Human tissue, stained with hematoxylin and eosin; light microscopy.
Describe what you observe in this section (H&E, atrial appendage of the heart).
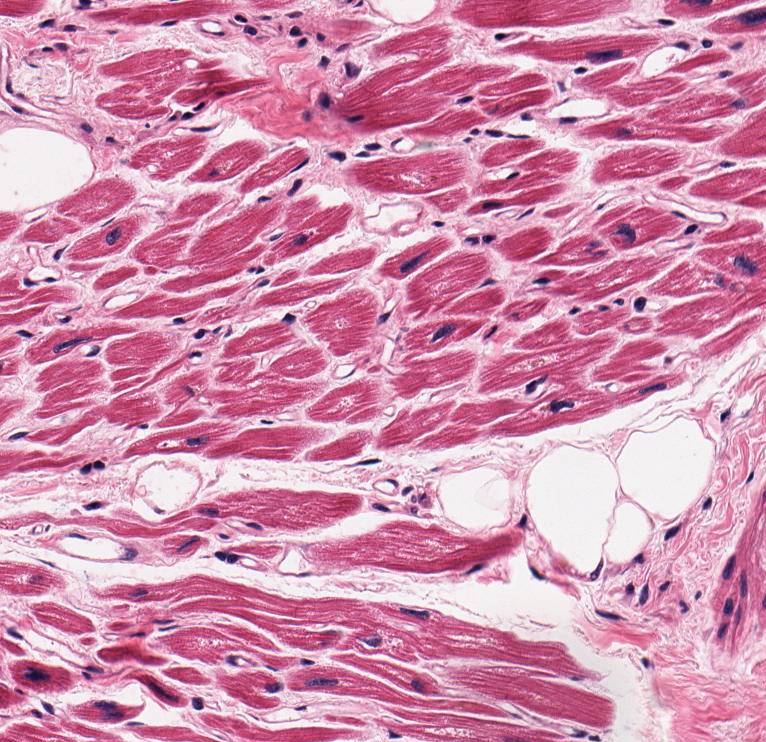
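A band of pale loose connective tissue with scattered small dark nuclei separates upper and lower muscle. The muscle cytoplasm stains deep pink. Lower-field fibres run lengthwise, roughly horizontally. Just below the middle, right of centre, lies a small cluster of empty-looking fat cells.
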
